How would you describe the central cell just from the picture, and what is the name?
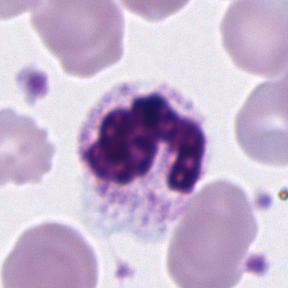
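Nucleus in several lobes, still joined together, sitting in the upper part of the cell with more cytoplasm below. Chromatin dark purple, coarsely clumped. Outline roughly round. Cell type: segmented neutrophil.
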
